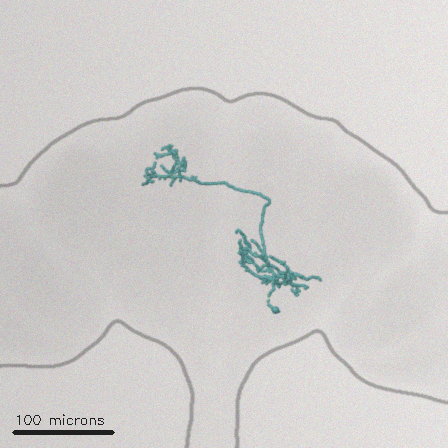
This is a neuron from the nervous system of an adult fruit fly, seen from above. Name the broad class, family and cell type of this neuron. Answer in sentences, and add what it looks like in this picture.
It is a central-brain intrinsic neuron. Its family is hemilineage DM5_central. Its cell type is CB3010. It is in the brain and does not reach the nerve cord. From left to right in the picture it spans about 180 microns.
